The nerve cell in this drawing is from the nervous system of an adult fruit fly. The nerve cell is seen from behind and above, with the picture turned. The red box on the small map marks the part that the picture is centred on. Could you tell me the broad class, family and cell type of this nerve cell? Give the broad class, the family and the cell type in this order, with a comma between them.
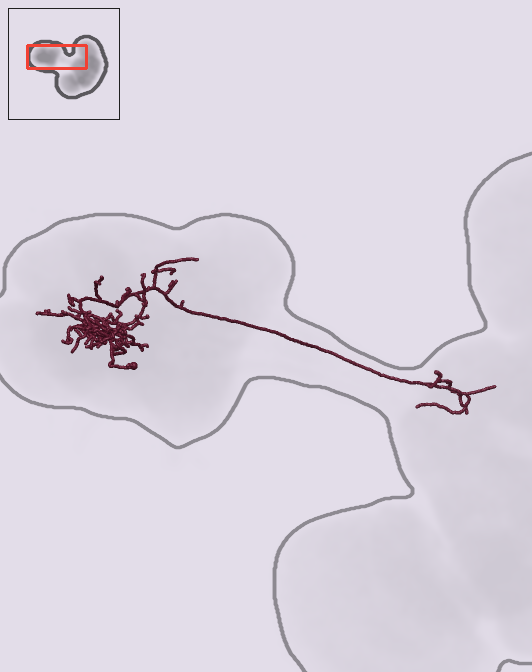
ascending neuron, hemilineage 05B, AN05B045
